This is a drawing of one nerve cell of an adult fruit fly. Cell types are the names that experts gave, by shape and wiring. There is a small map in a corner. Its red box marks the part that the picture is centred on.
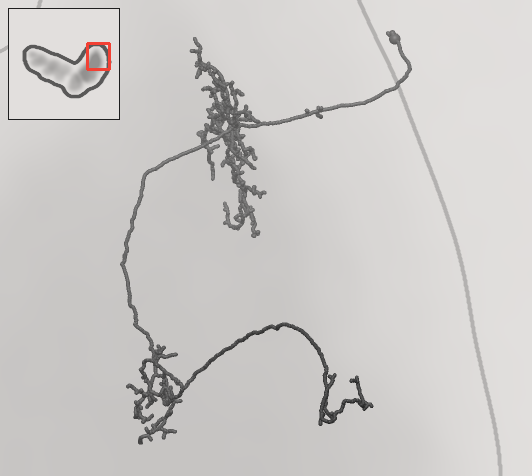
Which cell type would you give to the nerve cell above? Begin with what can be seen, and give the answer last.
Its cell body lies at the upper right of the picture. Dozens of branch ends can be seen. It is a visual projection neuron. The cell type is MeTu4c.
